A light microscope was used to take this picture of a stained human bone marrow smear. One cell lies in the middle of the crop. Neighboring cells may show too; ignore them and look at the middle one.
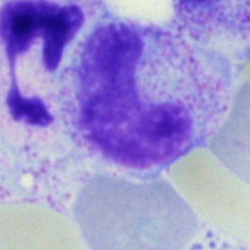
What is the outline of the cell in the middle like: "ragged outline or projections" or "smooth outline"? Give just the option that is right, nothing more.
Smooth outline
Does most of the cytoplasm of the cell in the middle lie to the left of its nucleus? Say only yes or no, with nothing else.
No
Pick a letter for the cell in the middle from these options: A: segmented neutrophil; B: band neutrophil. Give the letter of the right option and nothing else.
B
